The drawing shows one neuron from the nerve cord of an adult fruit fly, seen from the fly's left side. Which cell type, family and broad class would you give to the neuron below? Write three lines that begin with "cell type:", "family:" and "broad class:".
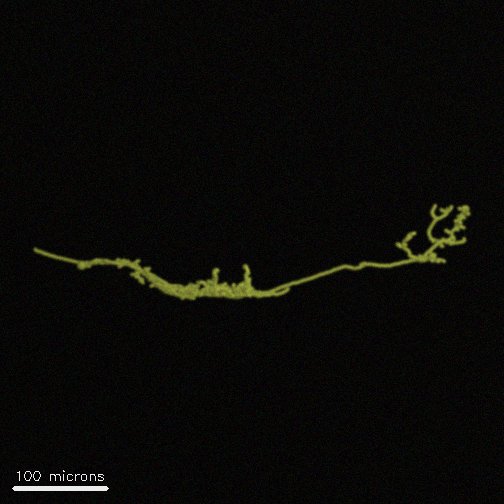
cell type: AN17A068
family: hemilineage 17A
broad class: ascending neuron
